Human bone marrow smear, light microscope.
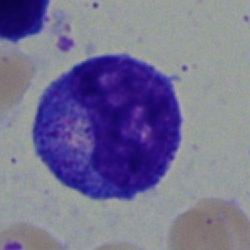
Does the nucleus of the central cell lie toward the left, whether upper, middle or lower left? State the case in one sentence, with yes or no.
No, the nucleus is not toward the left; it lies toward the right.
